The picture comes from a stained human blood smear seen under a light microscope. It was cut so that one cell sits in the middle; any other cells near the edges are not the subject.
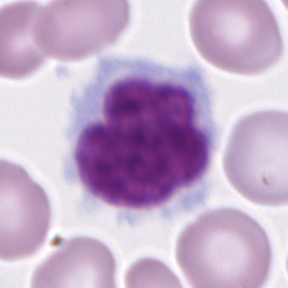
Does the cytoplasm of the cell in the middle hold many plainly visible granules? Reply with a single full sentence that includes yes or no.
No, there are no visible granules in its cytoplasm.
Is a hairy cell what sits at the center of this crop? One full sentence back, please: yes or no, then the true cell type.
Yes, a hairy cell is what the central cell is.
